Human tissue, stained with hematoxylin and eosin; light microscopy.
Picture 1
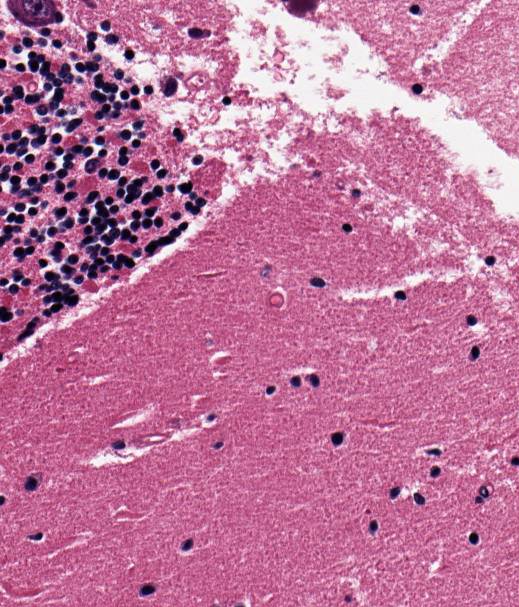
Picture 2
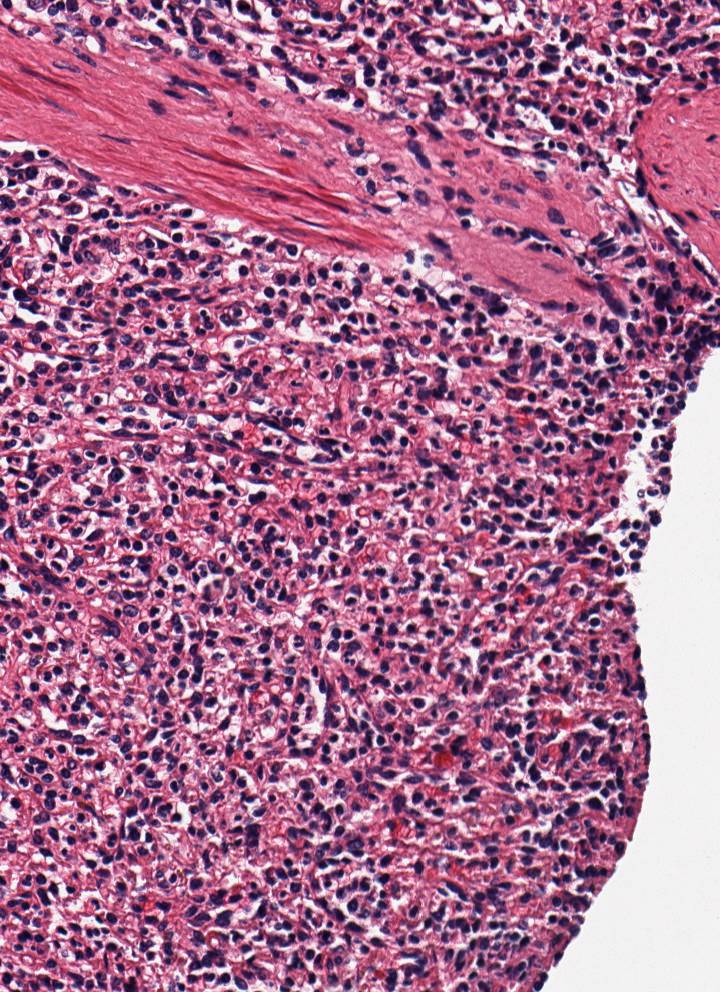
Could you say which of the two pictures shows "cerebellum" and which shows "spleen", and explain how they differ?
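Cerebellum's the first picture, spleen the second. In the cerebellum, closely packed, very dark small round nuclei with scant cytoplasm form an upper-left band, meeting along a diagonal a sparsely cellular pink layer that fills the rest. That layer is finely granular to fibrillar, with only a few widely scattered small dark nuclei. In the spleen most cells in the sheet have small round dark nuclei, many rimmed by pale to clear cytoplasm, and small clusters of red blood cells stand out lower right.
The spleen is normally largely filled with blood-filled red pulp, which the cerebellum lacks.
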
